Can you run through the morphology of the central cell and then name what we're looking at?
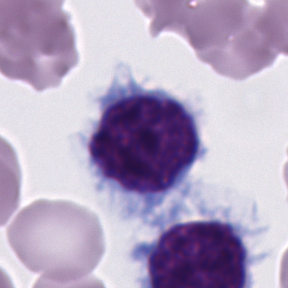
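A ragged rather than smooth outline bounds the cell. Its chromatin stains dark purple, and its cytoplasm is pale blue. No distinct granules are seen in the cytoplasm. This is a hairy cell.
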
